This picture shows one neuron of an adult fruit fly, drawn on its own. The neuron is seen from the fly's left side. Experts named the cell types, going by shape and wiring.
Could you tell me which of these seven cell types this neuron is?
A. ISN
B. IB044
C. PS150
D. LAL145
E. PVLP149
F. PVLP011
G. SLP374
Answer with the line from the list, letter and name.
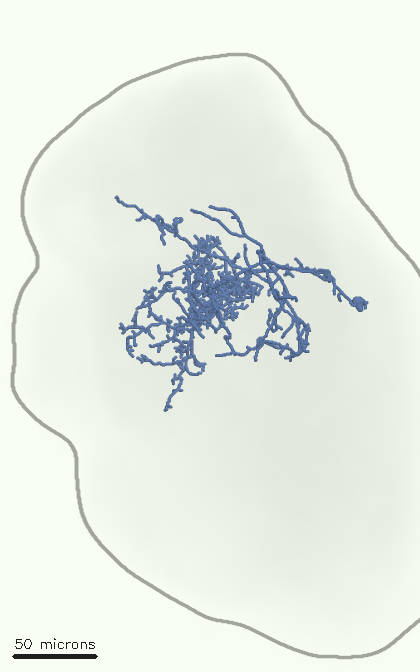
E. PVLP149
